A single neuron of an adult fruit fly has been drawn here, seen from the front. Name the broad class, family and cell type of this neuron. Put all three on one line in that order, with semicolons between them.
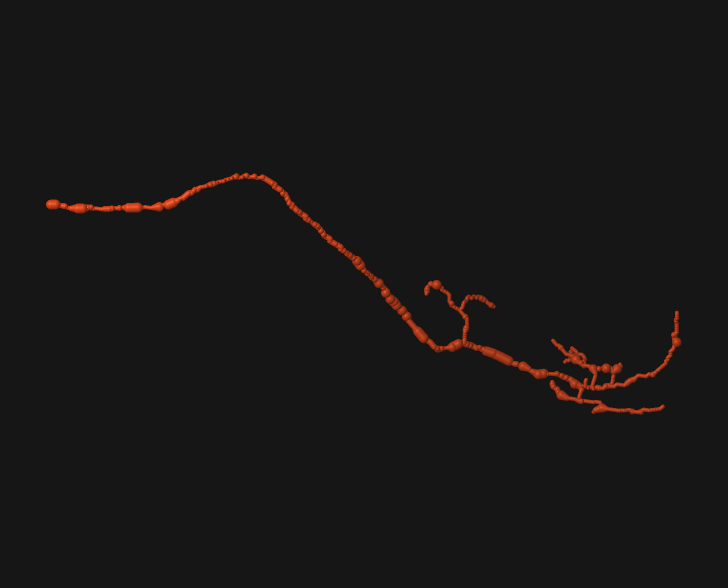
sensory neuron entering the nerve cord; class gustatory; WG2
